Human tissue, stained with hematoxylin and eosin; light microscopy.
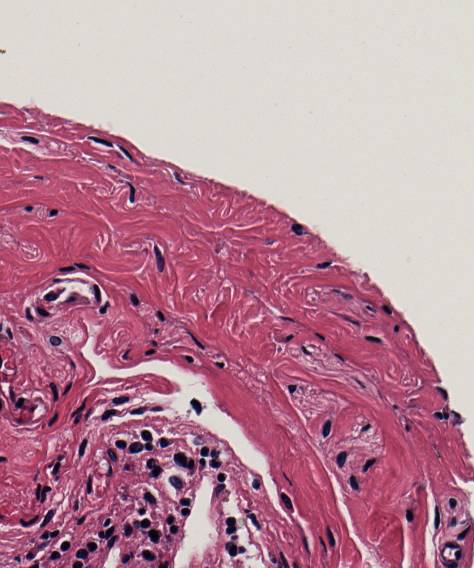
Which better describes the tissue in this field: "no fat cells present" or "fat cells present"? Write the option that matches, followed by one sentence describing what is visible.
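No fat cells present. No fat cells are present anywhere in the field.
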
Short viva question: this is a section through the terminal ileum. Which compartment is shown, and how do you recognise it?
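Dense connective tissue is shown. It forms a curved band of dense pink fibrous tissue along the outer edge, bulging toward the upper right, where the field is empty background. Within the band, wavy collagen fibres run roughly parallel to the tissue surface, with sparse, dark, elongated nuclei.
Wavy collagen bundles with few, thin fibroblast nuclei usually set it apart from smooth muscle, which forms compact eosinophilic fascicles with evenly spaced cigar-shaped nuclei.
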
